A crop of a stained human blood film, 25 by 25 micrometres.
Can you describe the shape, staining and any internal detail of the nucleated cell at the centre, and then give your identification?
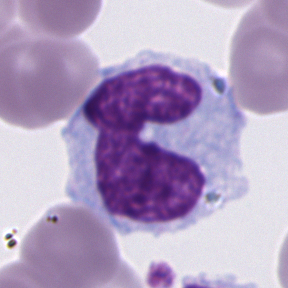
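The outline is irregular, finely scalloped at the edge. The nucleus is folded into a C shape, its notch opening toward the right. No distinct coarse granules are seen in the cytoplasm, though two small clear dots lie near its right margin. The cell is a monocyte.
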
